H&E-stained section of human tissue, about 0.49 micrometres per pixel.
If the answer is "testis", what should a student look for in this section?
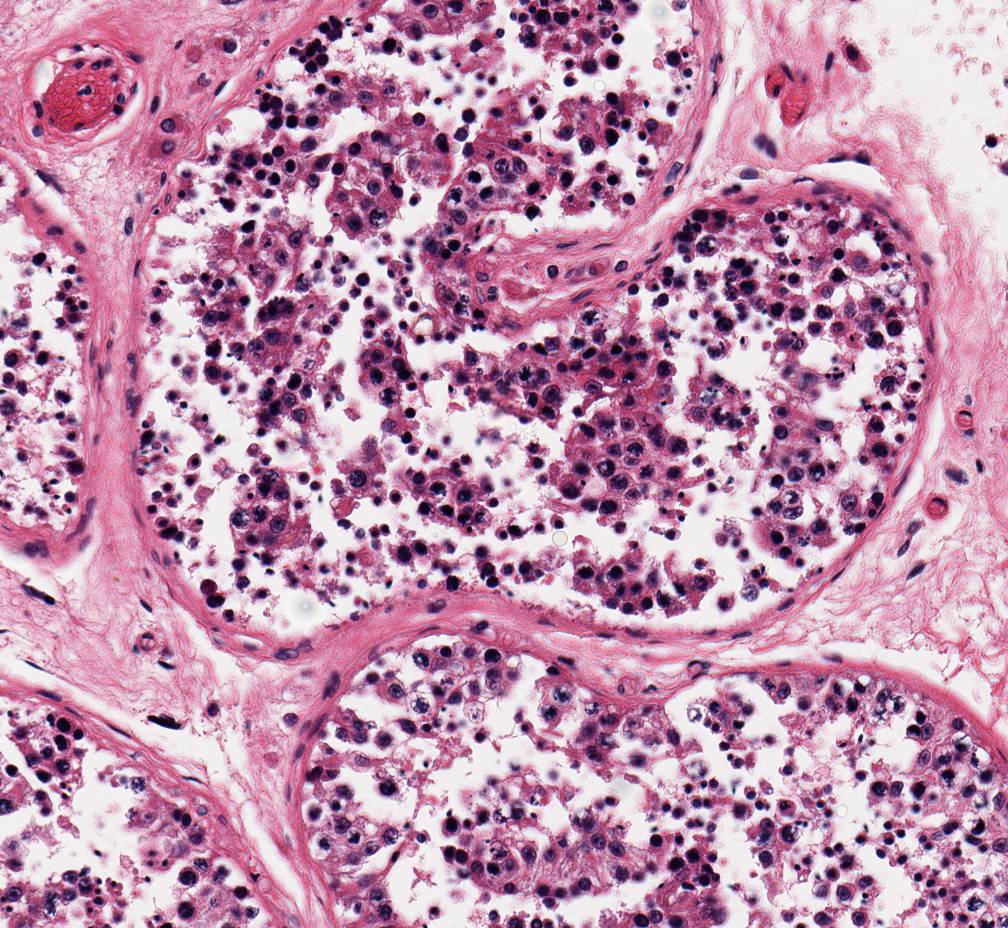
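It's testis, with several large rounded tubules in cross section filling the field, the largest central. Inside the tubules many cells have small, round, densely dark-staining nuclei, among larger cells with round nuclei and pink granular cytoplasm.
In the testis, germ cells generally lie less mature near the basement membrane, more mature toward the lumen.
At the upper left there's connective tissue with a small blood vessel packed with red blood cells.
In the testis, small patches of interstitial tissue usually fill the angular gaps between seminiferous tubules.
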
